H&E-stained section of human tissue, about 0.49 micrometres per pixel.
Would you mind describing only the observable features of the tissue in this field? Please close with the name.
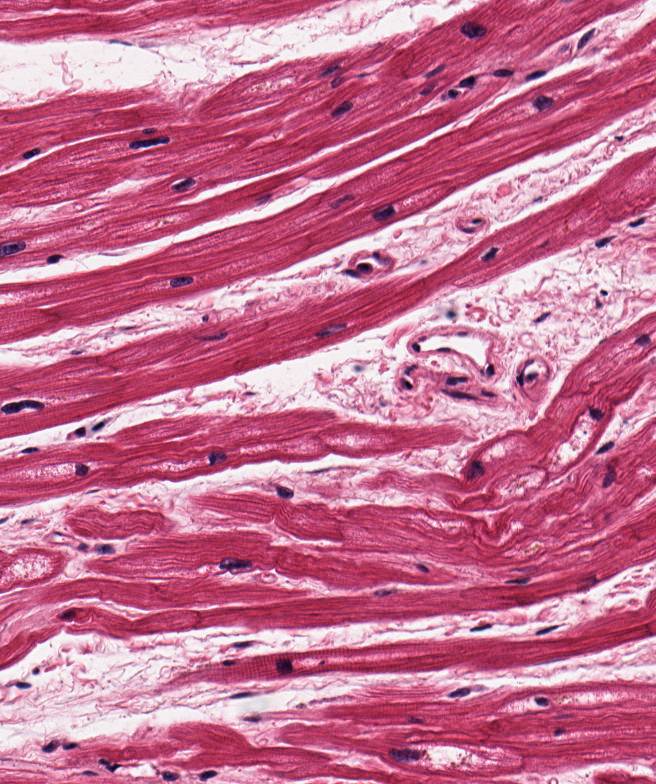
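Long muscle fibres run in parallel bundles sloping upward from left to right, and some branch to join neighbouring fibres. Oval nuclei sit centrally within the fibres, not at their edges, and the cytoplasm stains deep pink-red. This is atrial appendage of the heart.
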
